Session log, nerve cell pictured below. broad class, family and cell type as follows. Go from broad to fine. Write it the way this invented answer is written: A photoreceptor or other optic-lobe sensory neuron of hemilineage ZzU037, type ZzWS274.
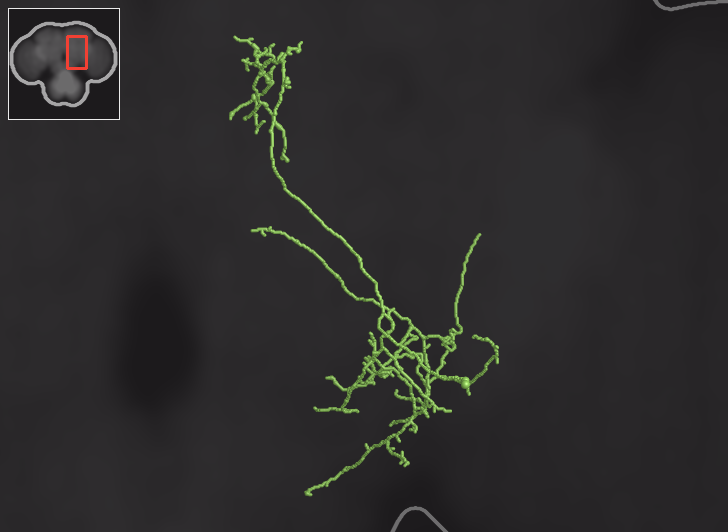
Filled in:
A central-brain intrinsic neuron of hemilineage LALa1_anterior, type WED012.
